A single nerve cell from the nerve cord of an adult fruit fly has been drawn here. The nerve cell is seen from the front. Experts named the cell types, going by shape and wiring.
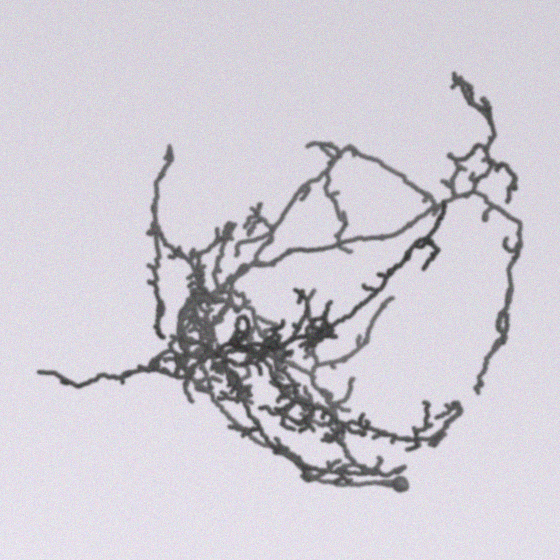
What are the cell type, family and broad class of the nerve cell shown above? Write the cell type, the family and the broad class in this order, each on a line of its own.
IN04B056
hemilineage 04B
nerve-cord intrinsic neuron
